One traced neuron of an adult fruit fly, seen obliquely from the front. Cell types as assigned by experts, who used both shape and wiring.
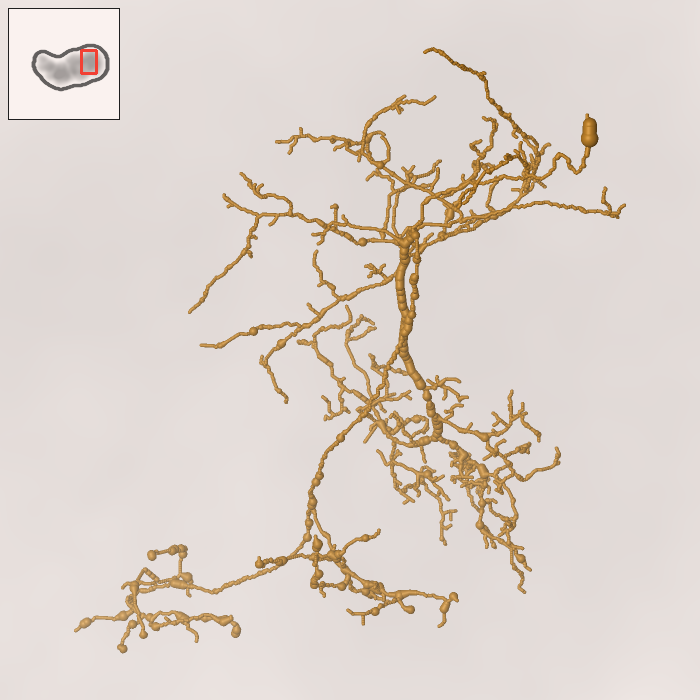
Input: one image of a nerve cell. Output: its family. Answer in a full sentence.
The family is hemilineage CREa2_ventral.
